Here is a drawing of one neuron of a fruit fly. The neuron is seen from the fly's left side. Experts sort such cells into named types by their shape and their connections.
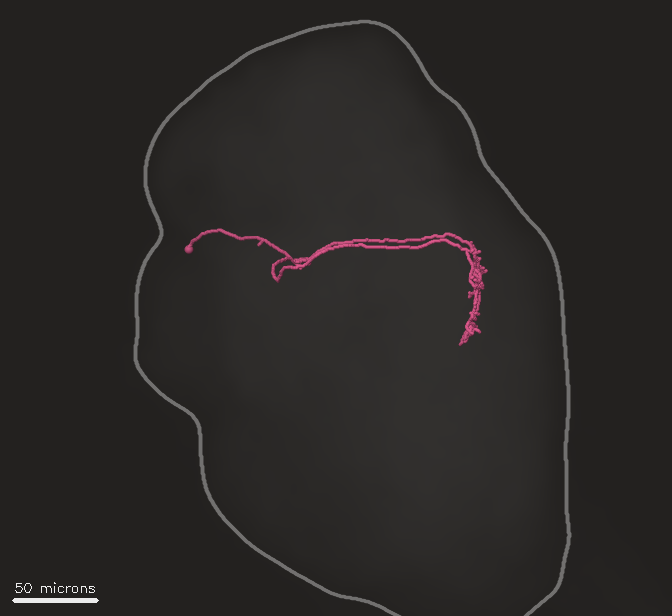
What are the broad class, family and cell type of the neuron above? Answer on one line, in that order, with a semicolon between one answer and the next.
central-brain intrinsic neuron; hemilineage AOTUv3_ventral; PS087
